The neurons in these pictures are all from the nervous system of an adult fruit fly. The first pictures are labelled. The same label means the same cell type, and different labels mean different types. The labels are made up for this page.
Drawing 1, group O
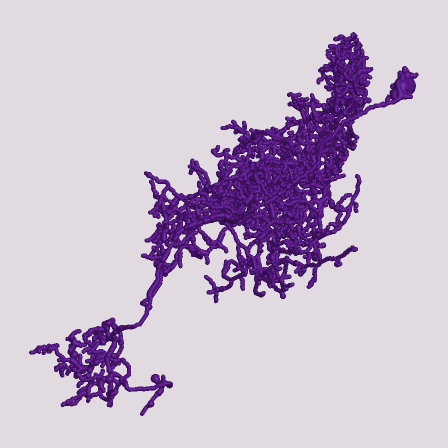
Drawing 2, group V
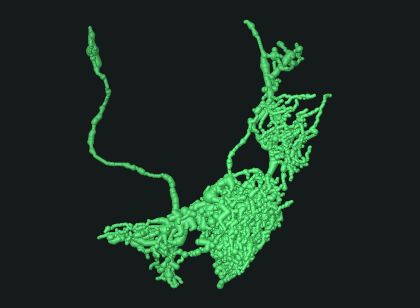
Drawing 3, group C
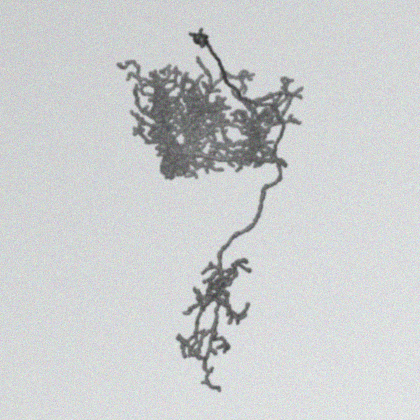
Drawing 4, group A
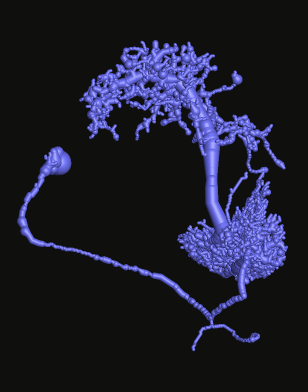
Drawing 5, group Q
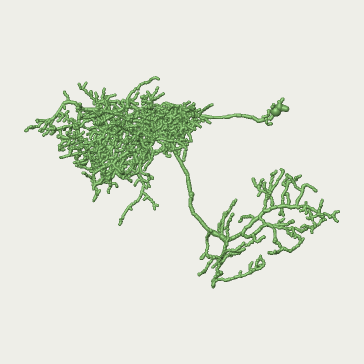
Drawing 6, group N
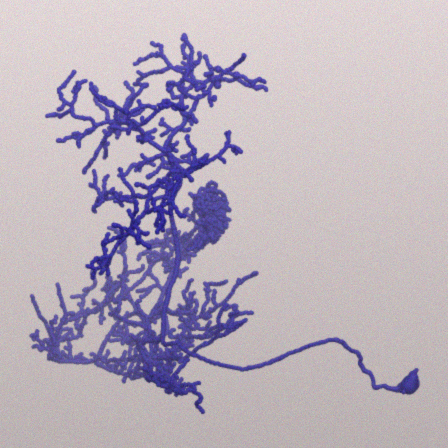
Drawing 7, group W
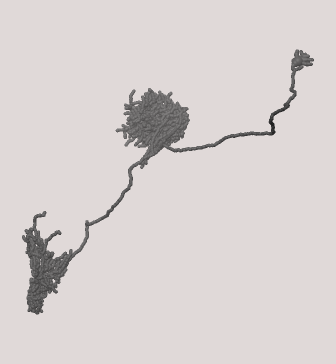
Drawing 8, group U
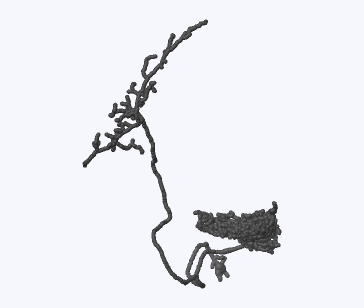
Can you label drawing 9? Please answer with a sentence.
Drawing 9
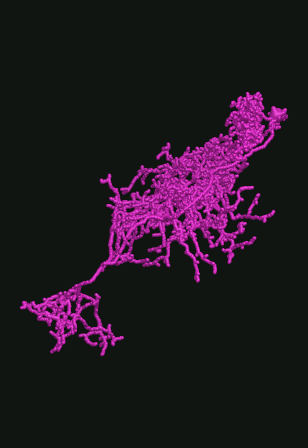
It belongs to group O.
